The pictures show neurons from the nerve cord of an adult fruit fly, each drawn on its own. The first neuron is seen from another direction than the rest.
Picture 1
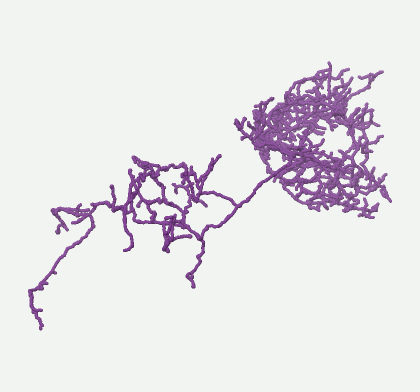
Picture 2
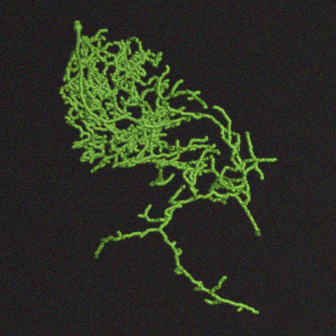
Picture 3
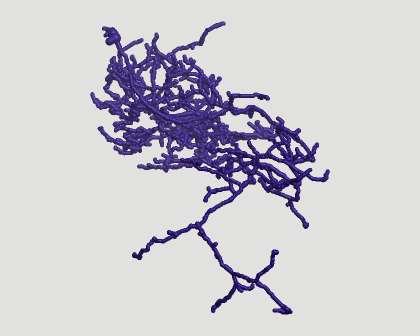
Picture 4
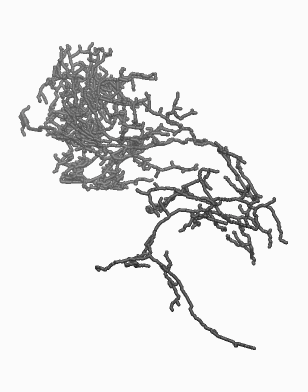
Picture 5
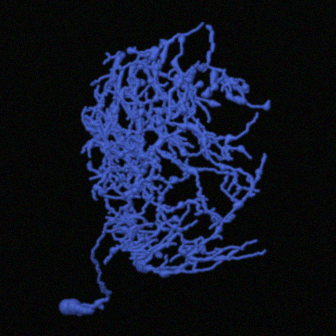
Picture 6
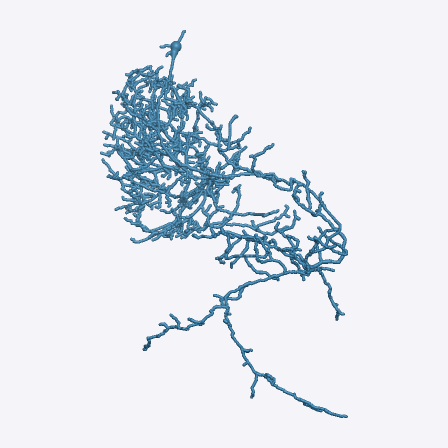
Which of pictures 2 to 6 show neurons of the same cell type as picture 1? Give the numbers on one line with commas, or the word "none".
2, 3, 4, 6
